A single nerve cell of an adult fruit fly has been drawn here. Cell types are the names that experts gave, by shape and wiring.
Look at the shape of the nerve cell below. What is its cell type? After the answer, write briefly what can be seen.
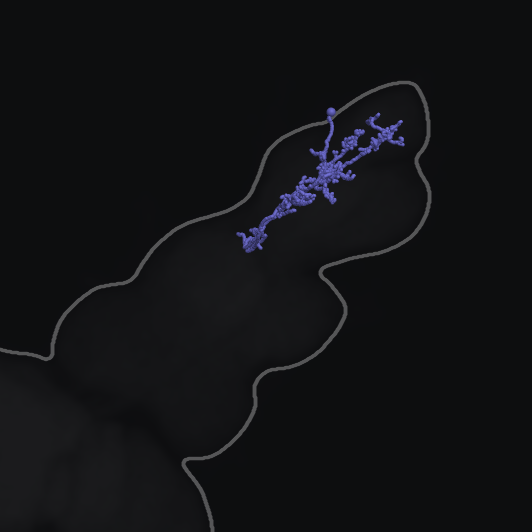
Its cell type is INXXX304. Its broad class is nerve-cord intrinsic neuron. The cell body is at the top of the picture. As drawn here it is about as wide as it is tall.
